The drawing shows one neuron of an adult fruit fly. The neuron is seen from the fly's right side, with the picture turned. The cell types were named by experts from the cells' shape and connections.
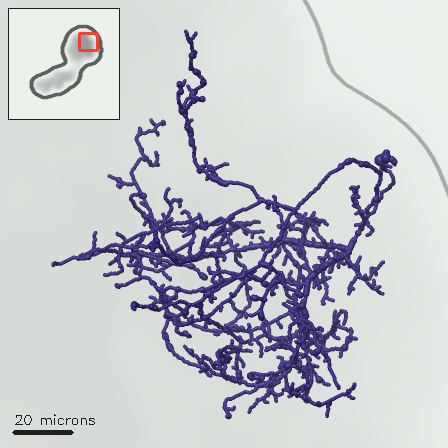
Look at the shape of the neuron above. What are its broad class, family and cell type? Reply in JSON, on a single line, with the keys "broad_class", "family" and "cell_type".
{"broad_class": "central-brain intrinsic neuron", "family": "hemilineage VLPa1_lateral", "cell_type": "AVLP285"}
